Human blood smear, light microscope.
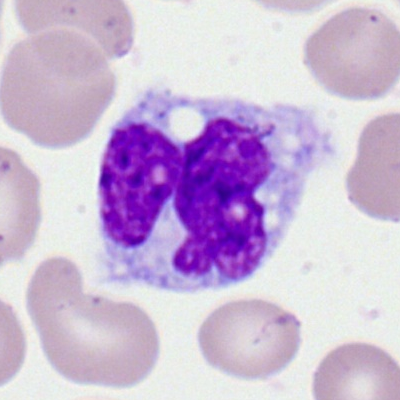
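Monocyte: nucleus split into two large side-by-side masses by a narrow cleft; fine, dust-like lilac granules scattered through the cytoplasm. A clear round vacuole sits at the top between the nuclear masses, with several smaller clear spots on the right.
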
